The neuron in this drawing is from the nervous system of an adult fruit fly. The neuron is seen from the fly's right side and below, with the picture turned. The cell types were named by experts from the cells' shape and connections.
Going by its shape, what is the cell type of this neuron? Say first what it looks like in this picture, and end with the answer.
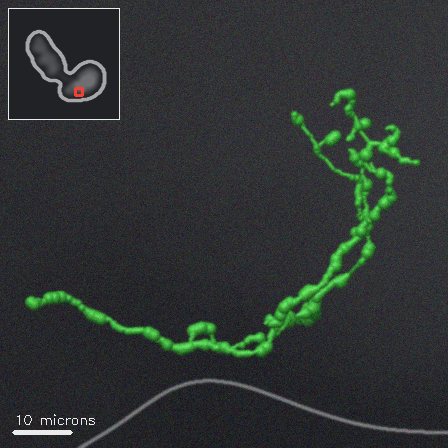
The drawing shows no cell body. By the scale bar it is about 70 microns wide in this view. Its broad class is sensory neuron entering the brain. It is of cell type TPMN2.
